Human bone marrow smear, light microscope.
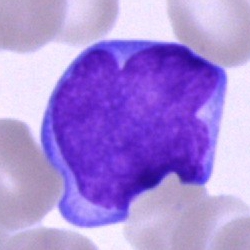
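Blast in a stained bone marrow smear. Nucleus: fills most of the cell, with a sharp notch cutting into its top edge and a second indentation on its right side, so its outline is irregular. Chromatin: finely granular and evenly spread, without coarse dark clumps. Cytoplasm: a thin rim only.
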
